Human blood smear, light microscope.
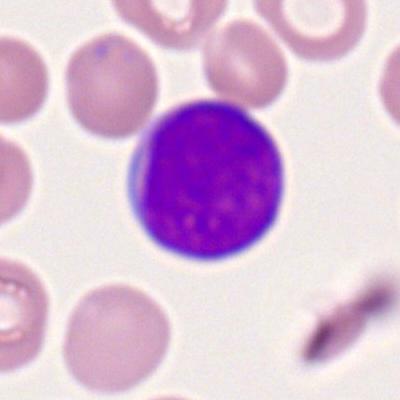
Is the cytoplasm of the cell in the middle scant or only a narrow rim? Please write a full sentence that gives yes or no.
Yes, the cytoplasm of this cell is scant.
